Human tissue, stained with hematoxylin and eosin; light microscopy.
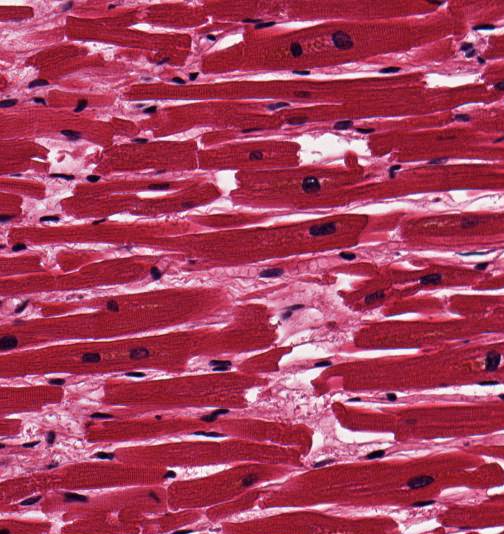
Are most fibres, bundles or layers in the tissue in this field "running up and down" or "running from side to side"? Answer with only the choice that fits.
Running from side to side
